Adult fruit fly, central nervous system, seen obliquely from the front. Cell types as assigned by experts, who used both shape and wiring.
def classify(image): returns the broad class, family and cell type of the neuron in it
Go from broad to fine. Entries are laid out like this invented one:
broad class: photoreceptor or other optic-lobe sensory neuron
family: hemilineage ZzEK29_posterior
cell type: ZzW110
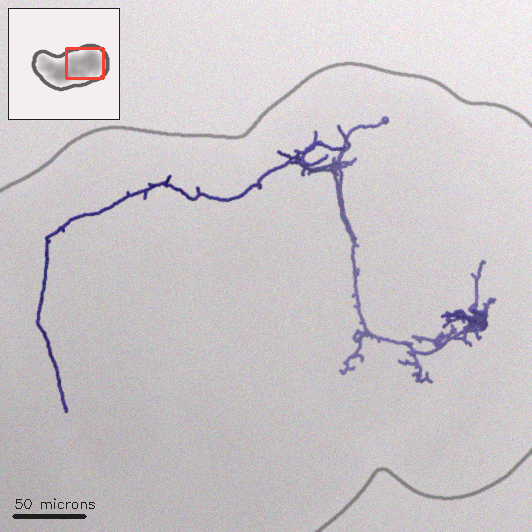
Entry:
broad class: central-brain intrinsic neuron
family: hemilineage LHp2
cell type: CB2377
